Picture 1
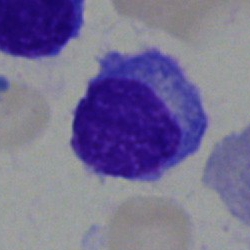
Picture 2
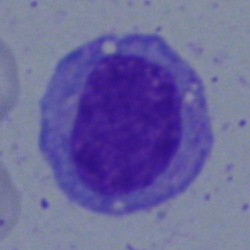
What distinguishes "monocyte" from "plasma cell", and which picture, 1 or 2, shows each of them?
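The first picture is the plasma cell, the second the monocyte. In the plasma cell the nucleus sits off-centre, pushed toward the lower left, with the blue cytoplasm lying mostly on its upper right.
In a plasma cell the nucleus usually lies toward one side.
Right next to that nucleus there's a paler area in the cytoplasm.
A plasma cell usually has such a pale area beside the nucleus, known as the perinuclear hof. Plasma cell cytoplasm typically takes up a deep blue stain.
The monocyte, by contrast, has a moderate band of blue cytoplasm all the way round its nucleus.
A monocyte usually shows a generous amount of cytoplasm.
Its chromatin is finely granular and deep purple, and a few small clear vacuoles sit in the cytoplasm near the cell edge. The outlines differ too: irregular with small bumps on the plasma cell, slightly angular rather than smoothly round on the monocyte.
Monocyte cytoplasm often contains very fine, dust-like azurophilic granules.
Still, no granules are seen in this monocyte, the plasma cell shows no distinct granules either, and no nucleolus can be seen in the plasma cell.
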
